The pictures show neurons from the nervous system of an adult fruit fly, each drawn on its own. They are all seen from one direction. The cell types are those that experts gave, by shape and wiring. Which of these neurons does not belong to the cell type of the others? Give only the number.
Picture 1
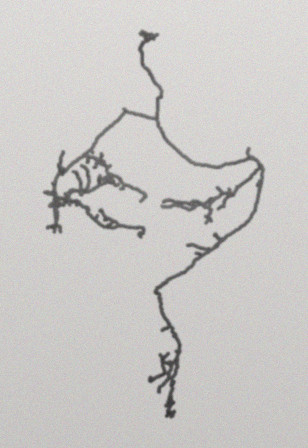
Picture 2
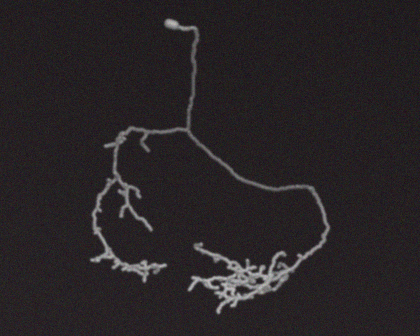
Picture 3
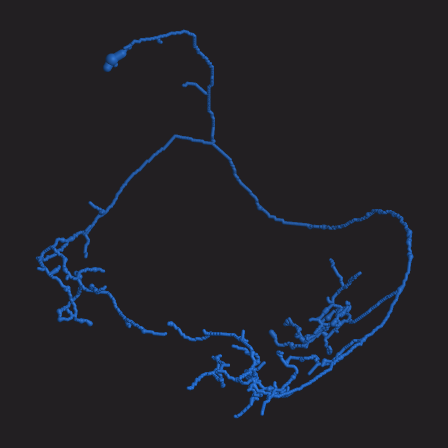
2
